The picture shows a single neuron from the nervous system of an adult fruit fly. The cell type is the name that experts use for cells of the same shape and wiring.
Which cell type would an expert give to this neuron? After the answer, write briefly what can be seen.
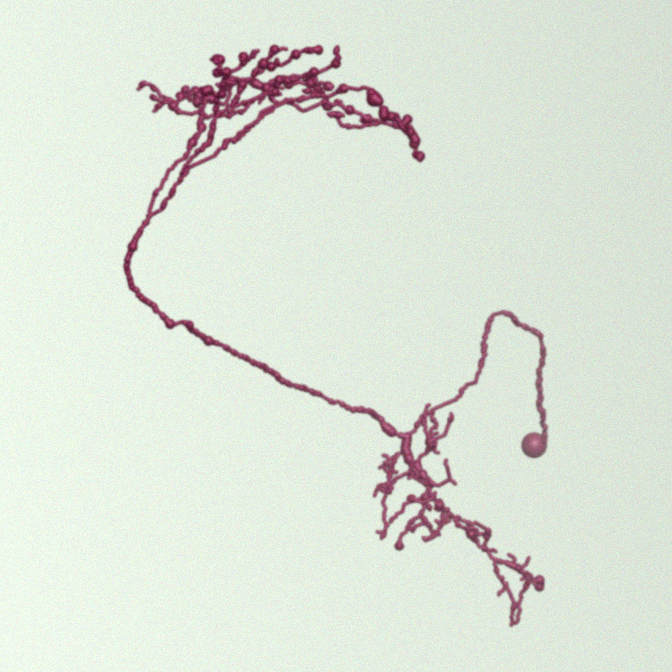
The cell type is FB1E_b. This is a central-brain intrinsic neuron. Dozens of branch ends can be seen. As drawn here it is taller than it is wide.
